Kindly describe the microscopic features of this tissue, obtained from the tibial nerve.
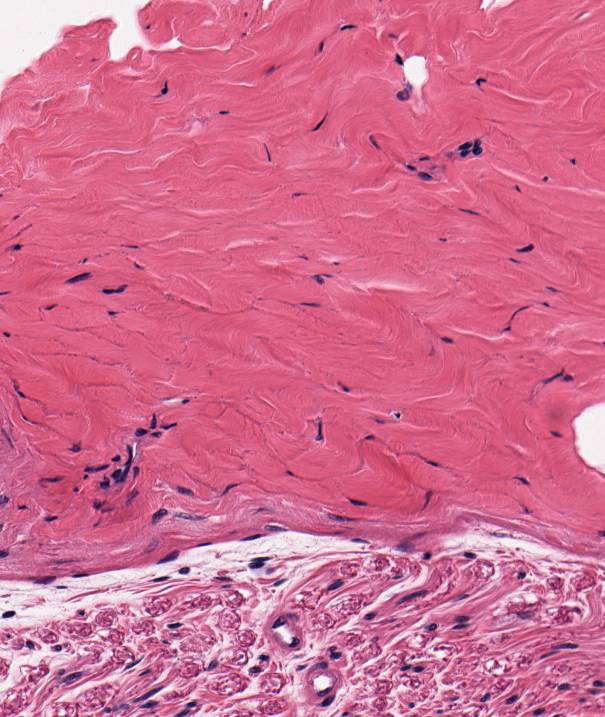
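Upper part: dense collagen in wavy bundles running mostly horizontally. Sparse thin, dark, elongated fibroblast nuclei lie along these bundles. Lower band: closely packed small round-to-oval fibre profiles, cut in cross and oblique section. Epithelium absent throughout.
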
